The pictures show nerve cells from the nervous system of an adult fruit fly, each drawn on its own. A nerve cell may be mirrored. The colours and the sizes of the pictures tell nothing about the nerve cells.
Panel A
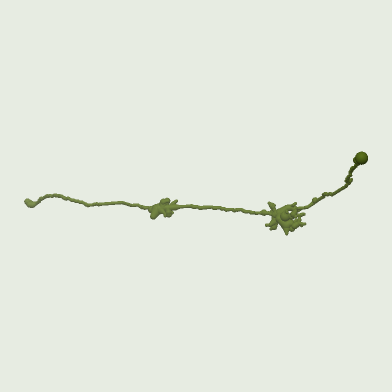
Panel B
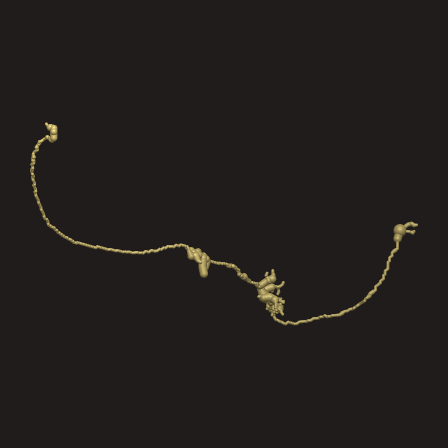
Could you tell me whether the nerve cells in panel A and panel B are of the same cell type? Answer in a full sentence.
They are of the same cell type.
